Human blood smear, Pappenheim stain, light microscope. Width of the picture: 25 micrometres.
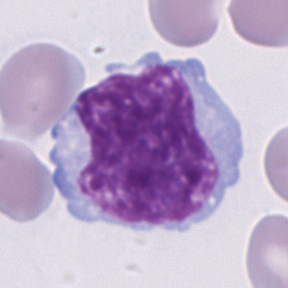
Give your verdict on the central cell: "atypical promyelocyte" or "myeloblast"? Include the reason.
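This is a myeloblast. First, the granules: no distinct coloured granules can be made out in the cytoplasm.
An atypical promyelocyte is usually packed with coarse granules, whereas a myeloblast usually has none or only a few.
Next, the remaining findings as seen: the cytoplasm is pale greyish blue, and the outline is irregular, with many small bumps along the edge. The cell measures about 17 micrometres across, and its nucleus about 14 micrometres. Red cells lie around it without covering it.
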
